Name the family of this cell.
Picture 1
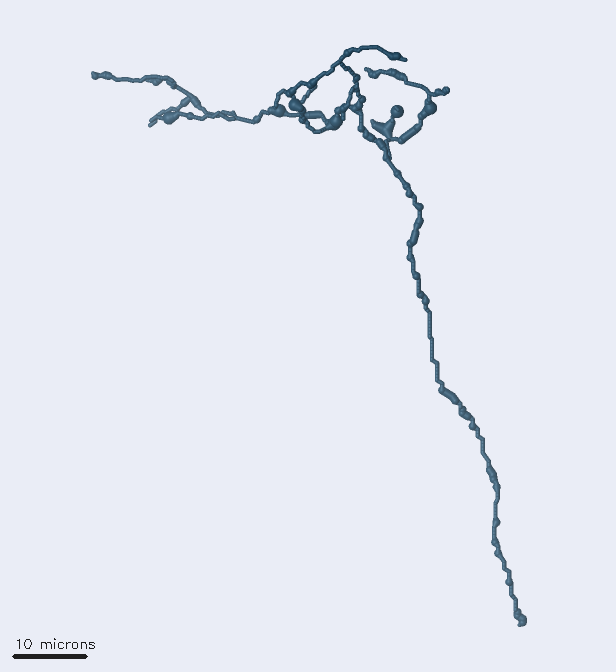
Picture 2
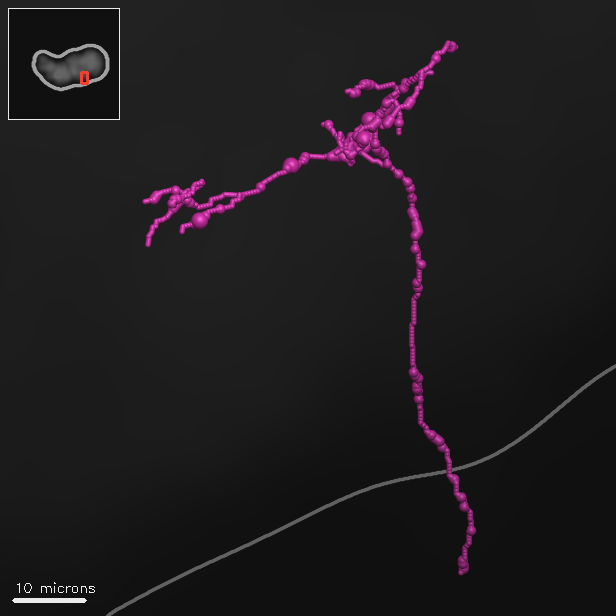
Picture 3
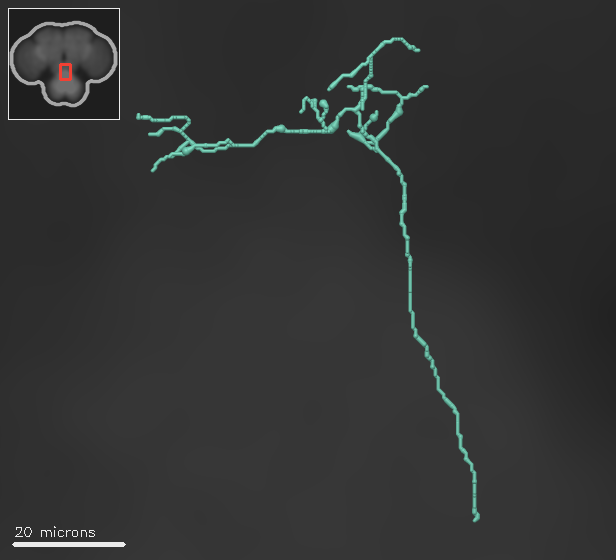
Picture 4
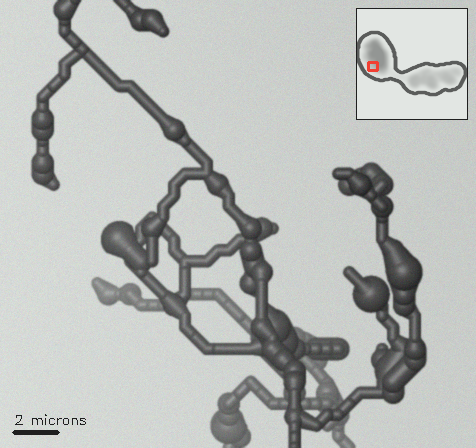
class gustatory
